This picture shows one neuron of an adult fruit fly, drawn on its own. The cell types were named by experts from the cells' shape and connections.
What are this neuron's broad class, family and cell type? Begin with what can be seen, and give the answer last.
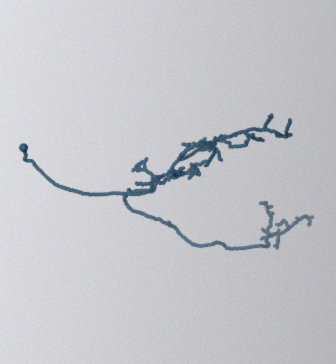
The cell body is on the left of the picture. In this view it is wider than it is tall. Its broad class is nerve-cord intrinsic neuron. The family is hemilineage 07B. It is of cell type IN07B083_b.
